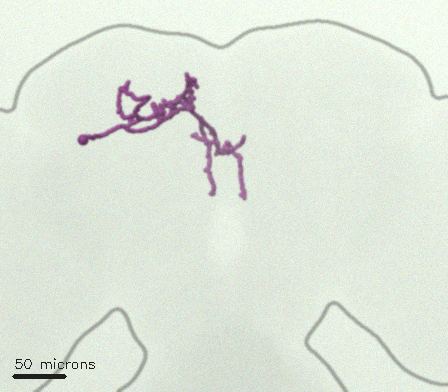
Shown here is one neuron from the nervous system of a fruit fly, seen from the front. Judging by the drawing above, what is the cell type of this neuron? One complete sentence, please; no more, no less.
This neuron is of the type SMP019.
